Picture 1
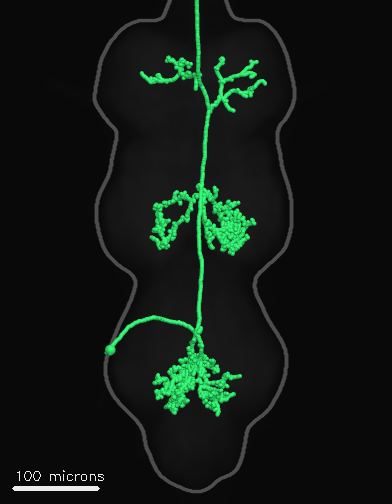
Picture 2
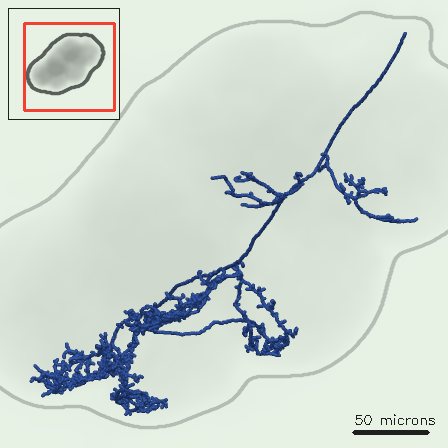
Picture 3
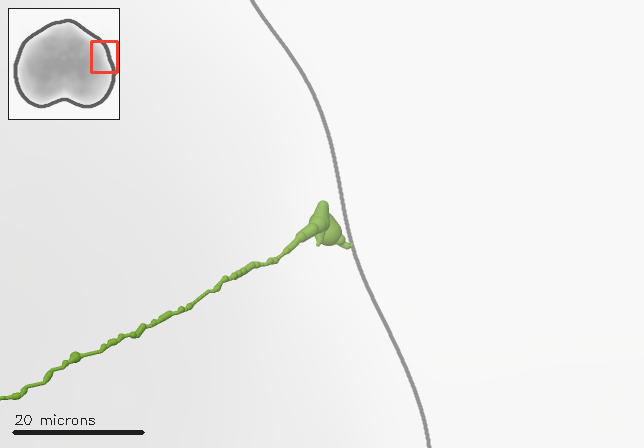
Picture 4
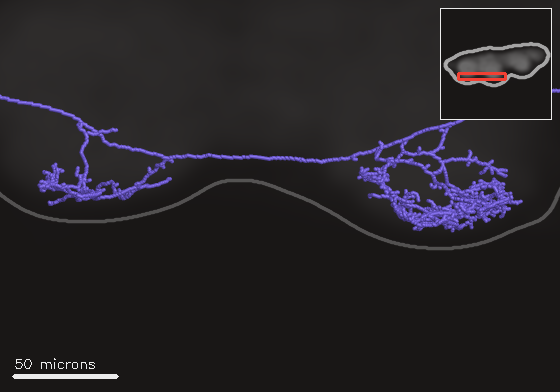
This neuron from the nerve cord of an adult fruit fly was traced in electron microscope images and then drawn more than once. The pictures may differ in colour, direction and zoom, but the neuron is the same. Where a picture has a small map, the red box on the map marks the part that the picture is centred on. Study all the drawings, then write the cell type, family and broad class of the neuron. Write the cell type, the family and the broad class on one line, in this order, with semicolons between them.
AN09B032; hemilineage 09B; ascending neuron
